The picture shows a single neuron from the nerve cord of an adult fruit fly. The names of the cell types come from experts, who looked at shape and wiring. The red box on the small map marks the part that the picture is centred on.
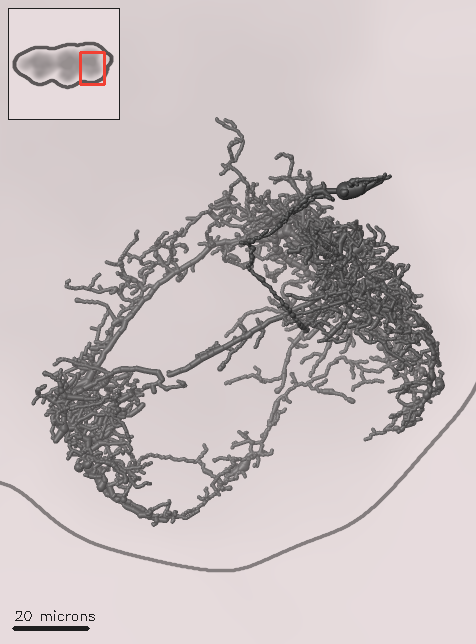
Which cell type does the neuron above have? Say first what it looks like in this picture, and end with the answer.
From left to right in the picture it spans about 110 microns. More than a hundred branch ends can be seen. This is a nerve-cord intrinsic neuron. The cell type is IN13B001.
